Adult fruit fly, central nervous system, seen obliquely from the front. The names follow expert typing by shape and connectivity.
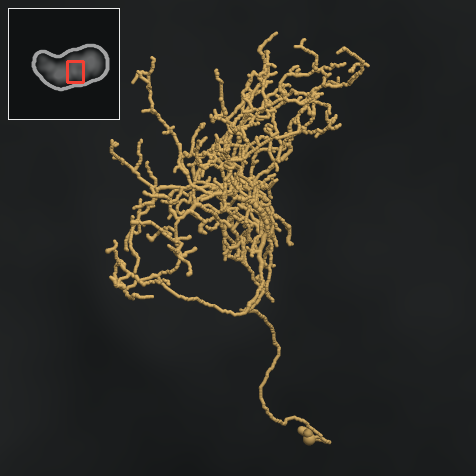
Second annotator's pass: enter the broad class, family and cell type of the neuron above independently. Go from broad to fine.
central-brain intrinsic neuron; hemilineage LB3; CB0312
